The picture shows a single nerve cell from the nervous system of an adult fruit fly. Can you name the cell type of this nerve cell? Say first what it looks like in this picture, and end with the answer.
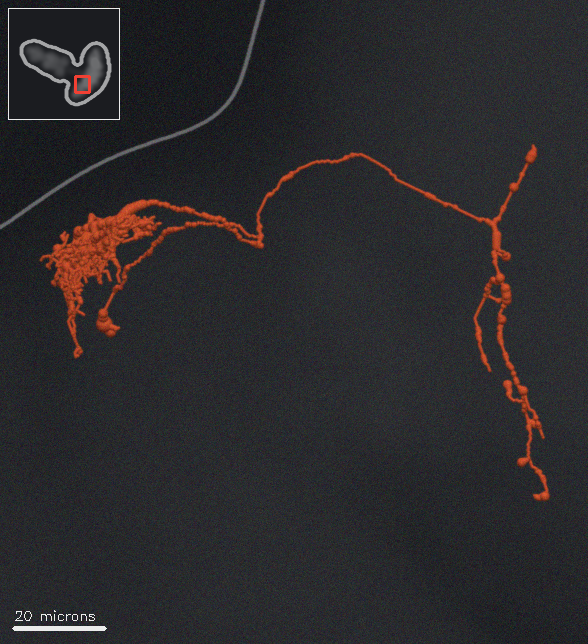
The cell body can be seen on the left of the picture. From left to right in the picture it spans about 110 microns. Dozens of branch ends can be seen. Its broad class is visual projection neuron. It is of cell type LC11.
